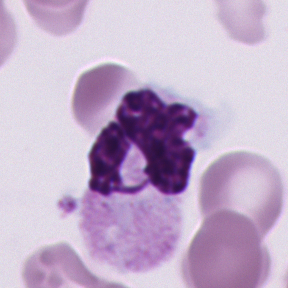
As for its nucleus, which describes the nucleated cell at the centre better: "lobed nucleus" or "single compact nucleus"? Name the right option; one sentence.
The nucleus has been divided into two or more segments.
